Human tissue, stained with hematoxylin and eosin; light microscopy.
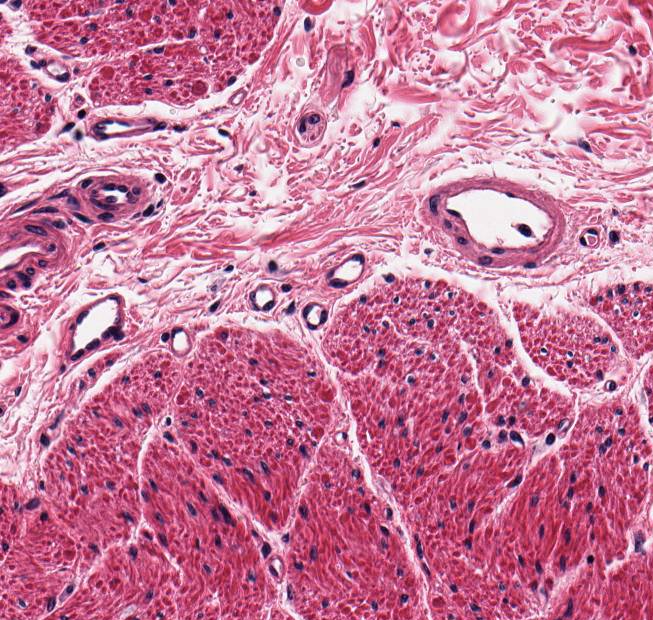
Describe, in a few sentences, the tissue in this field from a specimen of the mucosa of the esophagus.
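Smooth muscle bundles occupy the lower half to two-thirds of the field, cut in differing planes, some across, some lengthwise. Thin pale connective tissue septa separate neighbouring bundles. Upper half, just right of centre, in connective tissue: small vessel, muscular wall, open oval lumen.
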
